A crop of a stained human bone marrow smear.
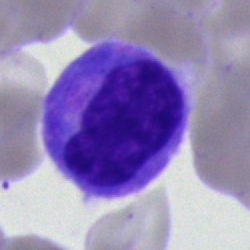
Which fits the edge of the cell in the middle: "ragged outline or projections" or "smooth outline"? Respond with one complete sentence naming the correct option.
The border of this cell is smooth and even.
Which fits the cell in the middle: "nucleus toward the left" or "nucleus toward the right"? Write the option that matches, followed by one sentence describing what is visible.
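Nucleus toward the right. The nucleus lies off-centre toward the lower right of the cell.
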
